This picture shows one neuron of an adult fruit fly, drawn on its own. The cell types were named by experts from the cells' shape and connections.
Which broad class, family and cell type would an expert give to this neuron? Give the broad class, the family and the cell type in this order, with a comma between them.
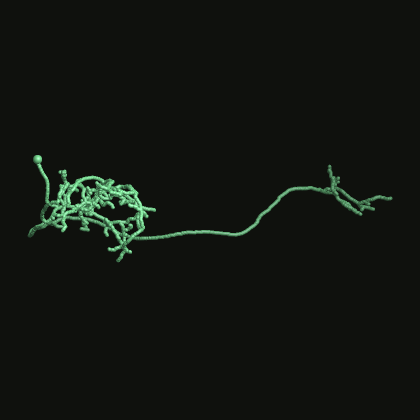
ascending neuron, hemilineage 19B, AN19B044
